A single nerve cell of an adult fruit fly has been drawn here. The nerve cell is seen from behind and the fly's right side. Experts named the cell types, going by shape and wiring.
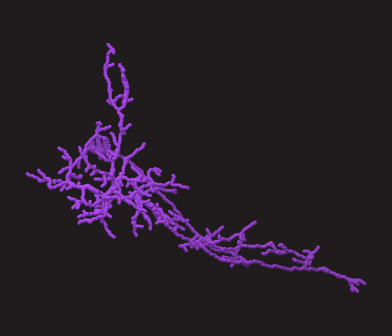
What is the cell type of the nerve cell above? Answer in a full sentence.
The cell type is IN09A028.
